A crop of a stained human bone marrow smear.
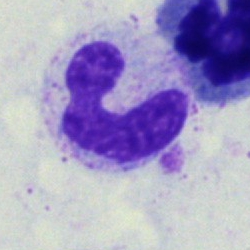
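Band neutrophil, the central cell of a stained human bone marrow smear. Round outline, smooth edge. Nucleus one continuous band, not split into separate lobes. Chromatin moderately clumped, darker patches among paler areas. Sparse fine lilac granules scattered through cytoplasm.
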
